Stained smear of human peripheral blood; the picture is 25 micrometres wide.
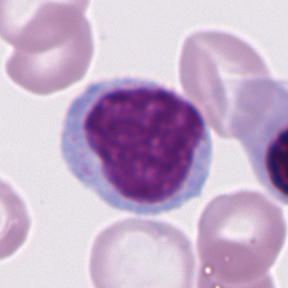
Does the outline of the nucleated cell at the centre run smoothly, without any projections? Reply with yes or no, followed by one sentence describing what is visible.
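Yes. The cell outline is smooth and slightly oval.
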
